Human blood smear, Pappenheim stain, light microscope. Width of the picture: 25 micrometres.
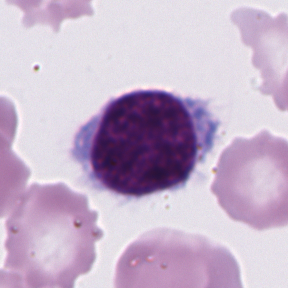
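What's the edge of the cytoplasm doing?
Fraying into fine, hair-like projections; the rim is thin at top and bottom but wider on the left and right sides.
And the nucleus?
Round and smooth, no notch or lobes, about 9 micrometres across and filling about 70% of the cell's area, with dark purple, coarsely clumped chromatin.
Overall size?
About 13 by 9 micrometres.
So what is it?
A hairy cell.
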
